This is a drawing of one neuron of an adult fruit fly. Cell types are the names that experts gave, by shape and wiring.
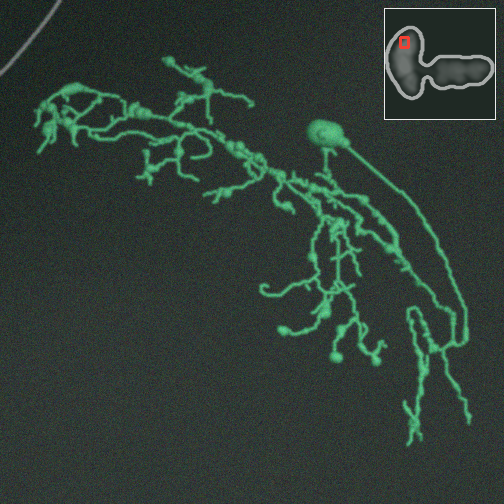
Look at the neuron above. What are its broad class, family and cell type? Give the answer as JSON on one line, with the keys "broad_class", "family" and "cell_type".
{"broad_class": "central-brain intrinsic neuron", "family": "hemilineage LHd2", "cell_type": "CB1154"}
